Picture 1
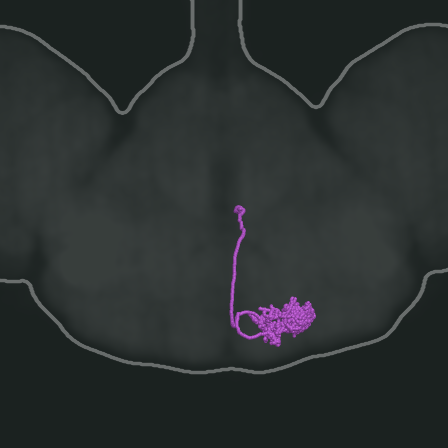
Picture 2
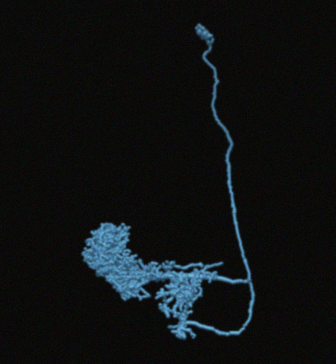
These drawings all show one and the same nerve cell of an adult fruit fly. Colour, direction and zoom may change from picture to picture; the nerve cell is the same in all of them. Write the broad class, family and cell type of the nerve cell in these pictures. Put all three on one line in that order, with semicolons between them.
central-brain intrinsic neuron; hemilineage FLAa2; MBON12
